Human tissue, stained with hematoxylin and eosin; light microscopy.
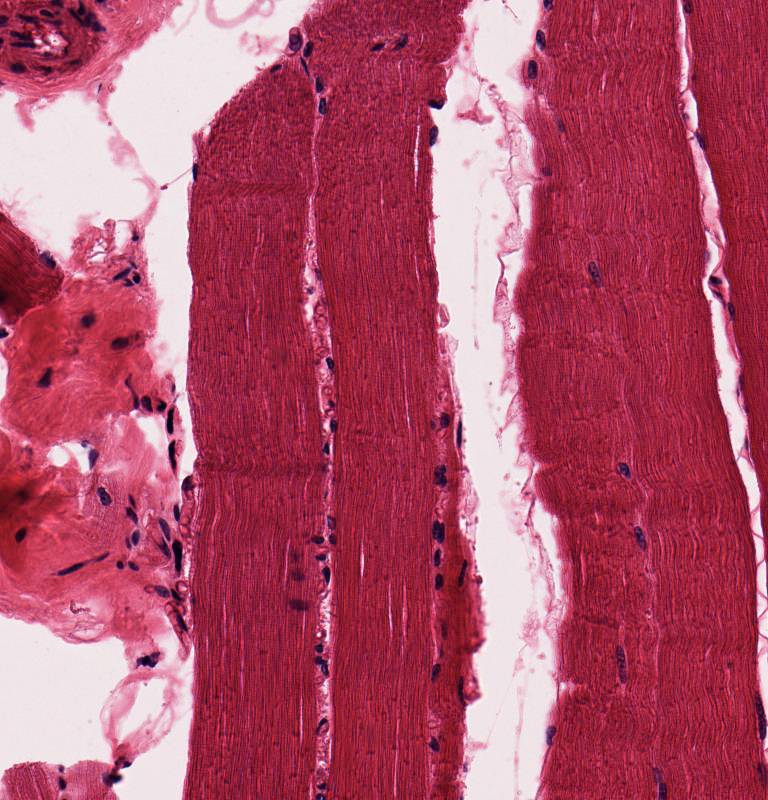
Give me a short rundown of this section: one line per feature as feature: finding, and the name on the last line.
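Arrangement: long, broad fibres running parallel, top to bottom, across the centre and right
Shape: straight, unbranched bands of even width
Cytoplasm: deep, even red with eosin
Nuclei: small, dark, elongated, mostly at the fibre edges
Tissue: skeletal muscle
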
